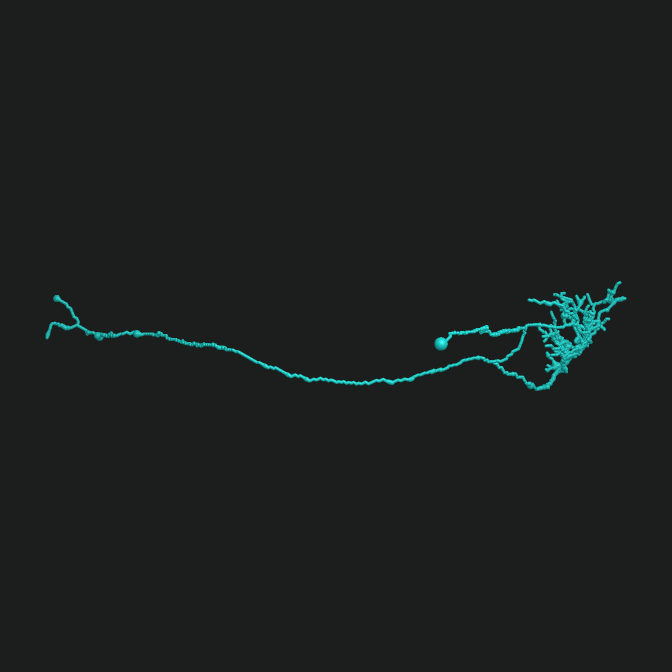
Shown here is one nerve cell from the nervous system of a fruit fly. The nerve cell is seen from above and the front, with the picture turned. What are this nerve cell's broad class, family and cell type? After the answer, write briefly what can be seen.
This is a visual projection neuron. The family is LPT. The cell type is LPT100. In this view it is more than twice as wide as it is tall.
